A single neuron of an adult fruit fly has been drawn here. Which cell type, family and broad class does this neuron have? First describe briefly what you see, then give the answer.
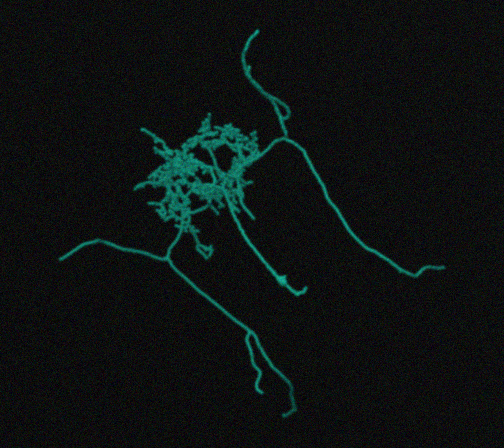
As drawn here it is about as wide as it is tall. The cell type is EN00B011. The family is hemilineage 00B. This is an efferent neuron of the nerve cord.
